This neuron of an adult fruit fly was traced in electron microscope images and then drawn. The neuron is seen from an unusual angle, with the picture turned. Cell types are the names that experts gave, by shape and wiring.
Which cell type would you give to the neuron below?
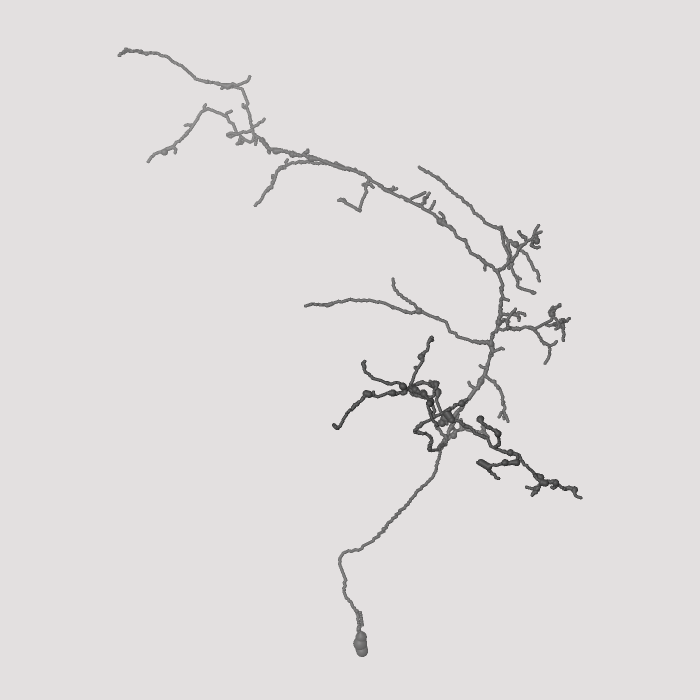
PS191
